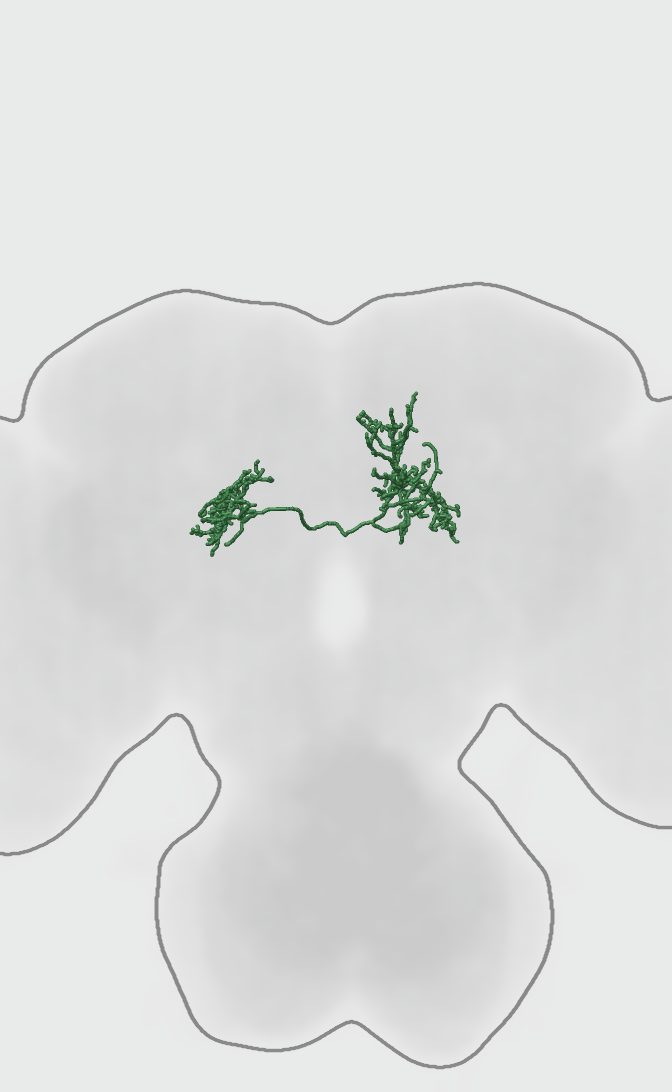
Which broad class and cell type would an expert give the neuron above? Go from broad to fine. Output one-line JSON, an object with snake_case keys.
{"broad_class": "central-brain intrinsic neuron", "cell_type": "LAL175"}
